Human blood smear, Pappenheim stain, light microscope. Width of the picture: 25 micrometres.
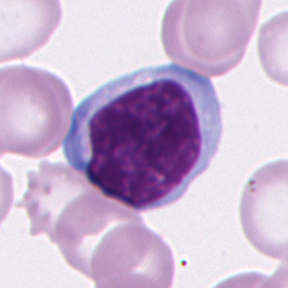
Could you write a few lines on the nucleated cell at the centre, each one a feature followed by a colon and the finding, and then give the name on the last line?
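Outline: smooth, no surface projections
Nucleus: single rounded mass, no lobes
Chromatin: coarse, clumped into dark purple patches
Cytoplasm: pale blue
Size: about 14 by 12 micrometres
Nuclear share: about 60% of cell area
Identity: typical lymphocyte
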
